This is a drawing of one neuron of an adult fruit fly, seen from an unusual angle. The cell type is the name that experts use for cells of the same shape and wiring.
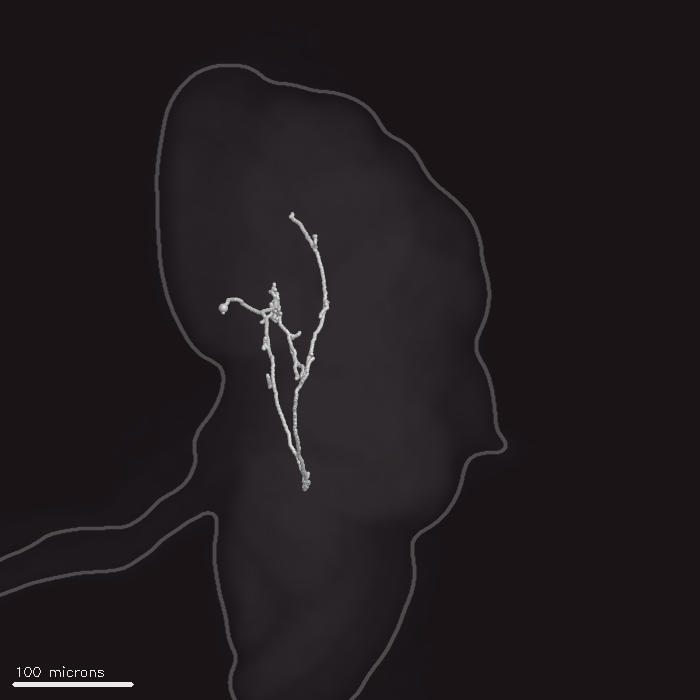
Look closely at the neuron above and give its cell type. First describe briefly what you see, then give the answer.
From top to bottom in the picture it spans about 250 microns. As drawn here it is more than twice as tall as it is wide. This is a central-brain intrinsic neuron. Its cell type is WED143_c.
